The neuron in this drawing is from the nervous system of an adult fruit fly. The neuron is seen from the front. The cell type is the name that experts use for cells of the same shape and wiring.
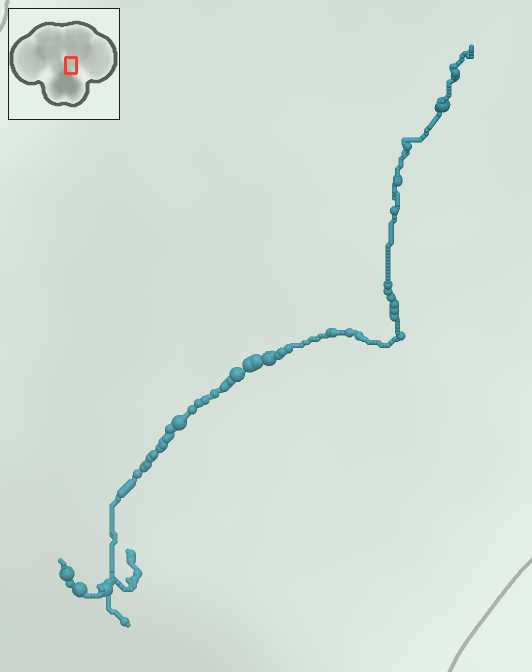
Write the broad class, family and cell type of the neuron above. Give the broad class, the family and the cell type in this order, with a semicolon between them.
sensory neuron entering the brain; class mechanosensory; JO-FV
